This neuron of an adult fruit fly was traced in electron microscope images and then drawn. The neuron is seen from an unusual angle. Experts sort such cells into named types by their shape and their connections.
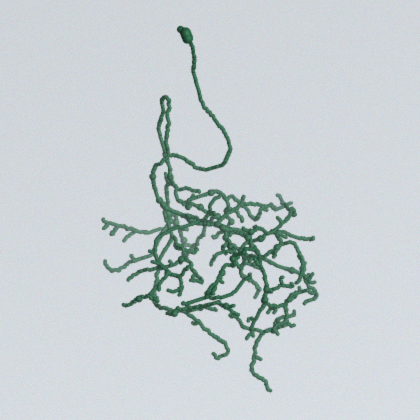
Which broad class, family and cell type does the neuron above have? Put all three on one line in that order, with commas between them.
central-brain intrinsic neuron, hemilineage LHl1, AVLP004_b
